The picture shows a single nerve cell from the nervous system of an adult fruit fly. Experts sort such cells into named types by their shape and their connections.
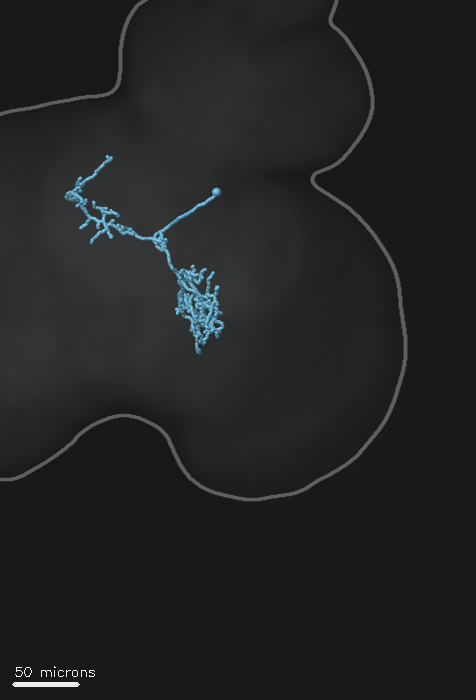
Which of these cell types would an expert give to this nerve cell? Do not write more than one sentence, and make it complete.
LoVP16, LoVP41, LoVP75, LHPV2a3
The nerve cell is a member of cell type LoVP16.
